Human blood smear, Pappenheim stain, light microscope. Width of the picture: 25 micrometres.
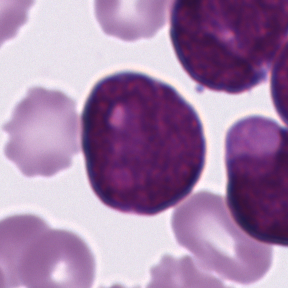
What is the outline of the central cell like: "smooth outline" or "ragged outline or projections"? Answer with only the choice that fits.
Smooth outline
